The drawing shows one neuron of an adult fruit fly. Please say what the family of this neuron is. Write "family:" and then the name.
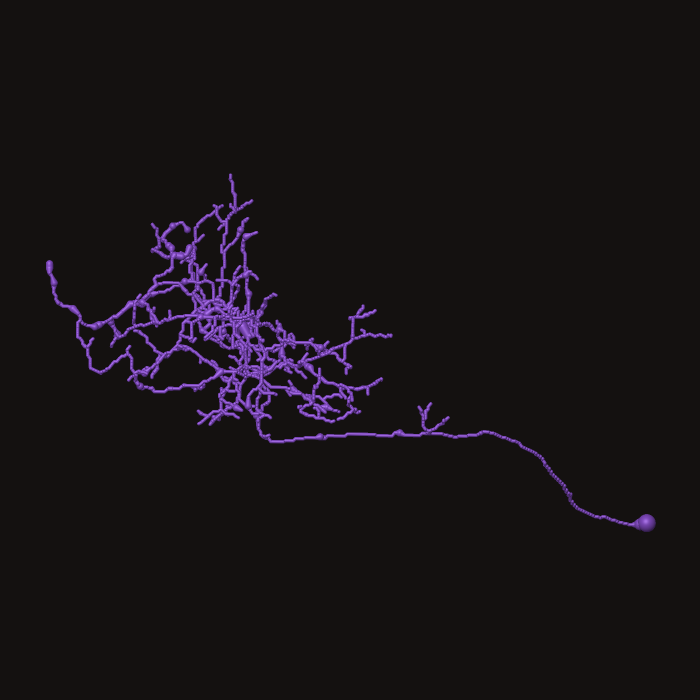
family: hemilineage 14A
